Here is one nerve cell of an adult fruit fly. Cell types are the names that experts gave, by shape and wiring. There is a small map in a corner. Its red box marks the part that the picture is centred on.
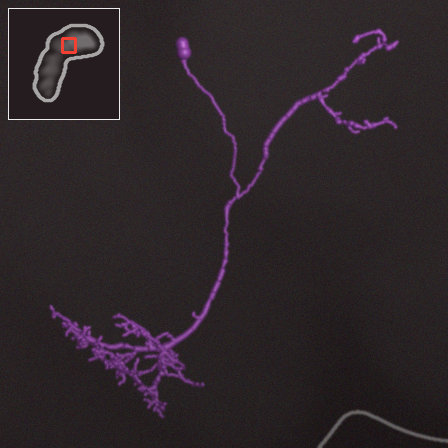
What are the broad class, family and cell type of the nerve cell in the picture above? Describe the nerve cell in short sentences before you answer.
Its cell body lies at the top of the picture. Dozens of branch ends can be seen. It is a visual projection neuron. The family is LC. It is of cell type LC4.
